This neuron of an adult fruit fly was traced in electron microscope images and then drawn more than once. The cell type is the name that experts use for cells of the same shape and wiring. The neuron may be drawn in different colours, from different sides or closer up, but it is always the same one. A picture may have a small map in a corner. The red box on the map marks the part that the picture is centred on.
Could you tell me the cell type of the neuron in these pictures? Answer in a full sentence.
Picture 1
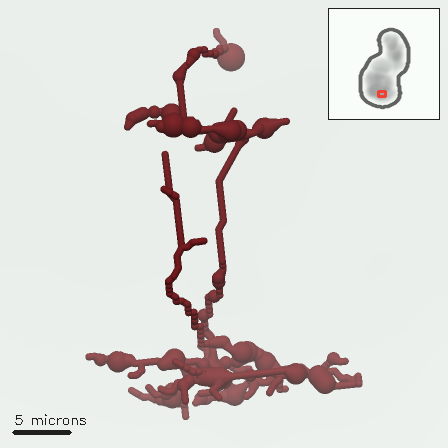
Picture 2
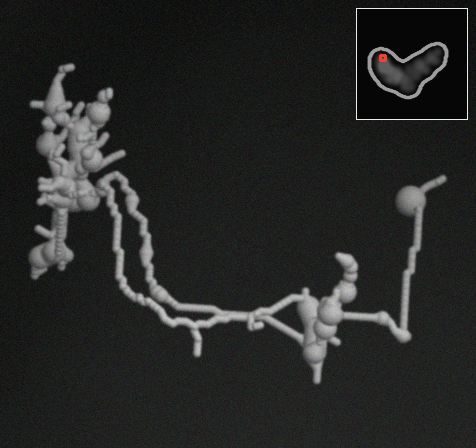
The cell type is T4d.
